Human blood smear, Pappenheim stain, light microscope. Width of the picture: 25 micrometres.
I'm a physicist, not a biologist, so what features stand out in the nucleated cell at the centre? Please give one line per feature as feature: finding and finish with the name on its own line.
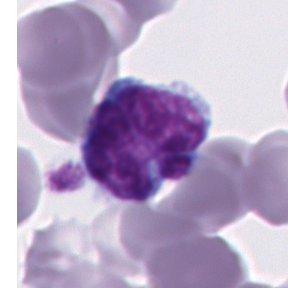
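Nucleus: fills almost the whole cell
Chromatin: dark purple, clumped, paler streaks between clumps
Cytoplasm: thin pale bluish rim, widest at upper right
Outline: irregular, small bumps along upper edge
Cell type: typical lymphocyte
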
